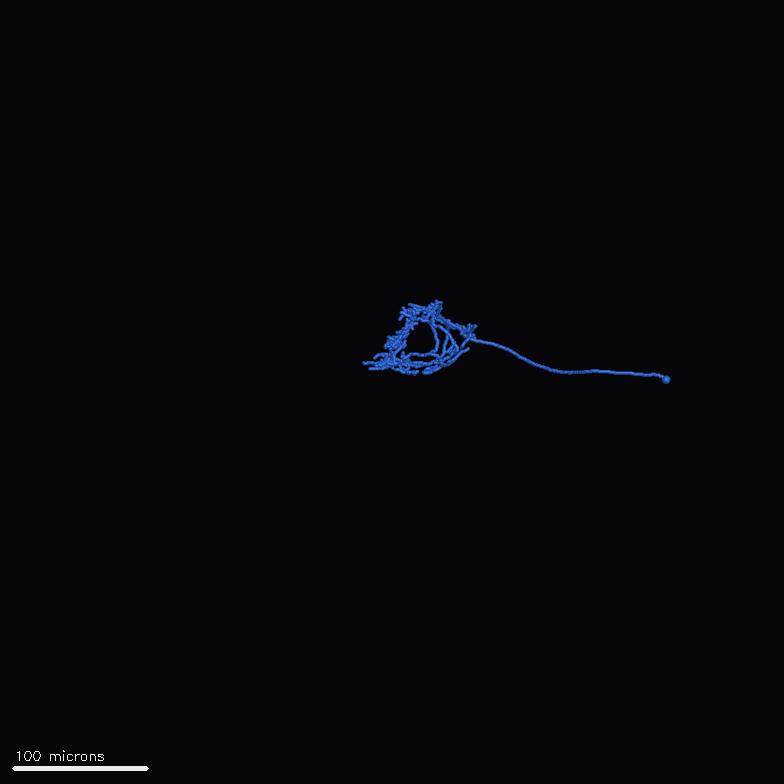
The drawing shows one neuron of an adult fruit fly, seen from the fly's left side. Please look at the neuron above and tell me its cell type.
IN06A051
